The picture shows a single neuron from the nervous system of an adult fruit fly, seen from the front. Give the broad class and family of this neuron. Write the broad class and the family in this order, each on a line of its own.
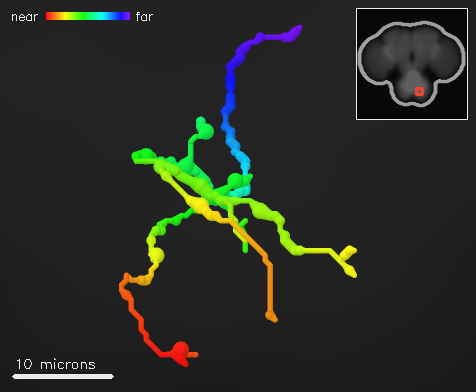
sensory neuron entering the nerve cord
class mechanosensory tactile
